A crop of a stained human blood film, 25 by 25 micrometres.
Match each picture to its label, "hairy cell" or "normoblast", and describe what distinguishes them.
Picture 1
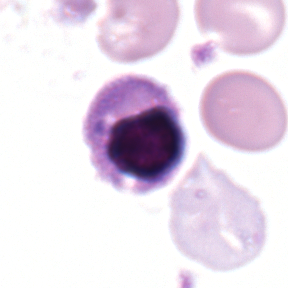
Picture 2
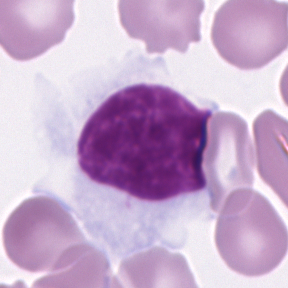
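Normoblast in picture 1, hairy cell in picture 2. Normoblast: about 10 by 9 micrometres, about 1.25 times as wide as a red cell lying whole in the picture. Its nucleus about 6 micrometres across, filling about 40% of the cell's area, lying toward the lower right.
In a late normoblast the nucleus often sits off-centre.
Nucleus very dark purple, much darker than the pale violet cytoplasm.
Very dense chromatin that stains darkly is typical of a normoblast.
Cell border slightly ragged, not smooth; no contact with neighbouring red cells. Hairy cell: cytoplasm abundant, spreading widely around the nucleus, very pale greyish blue, no coarse granules.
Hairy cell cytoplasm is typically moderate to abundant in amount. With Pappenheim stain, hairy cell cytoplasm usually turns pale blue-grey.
A red cell presses against the right side of its nucleus. No nucleoli visible in either cell.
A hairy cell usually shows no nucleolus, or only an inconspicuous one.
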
